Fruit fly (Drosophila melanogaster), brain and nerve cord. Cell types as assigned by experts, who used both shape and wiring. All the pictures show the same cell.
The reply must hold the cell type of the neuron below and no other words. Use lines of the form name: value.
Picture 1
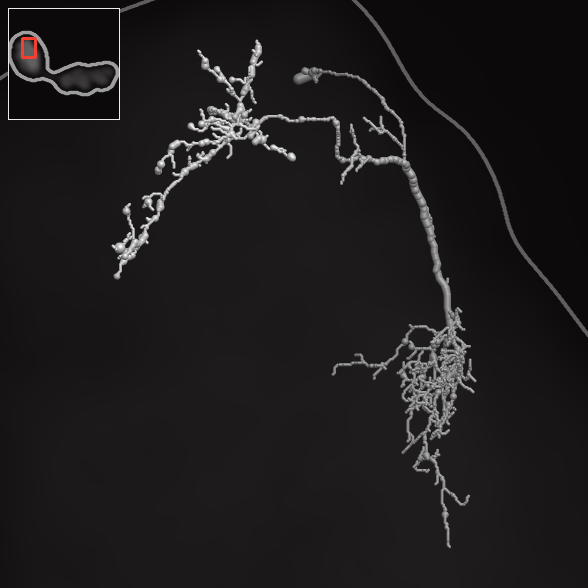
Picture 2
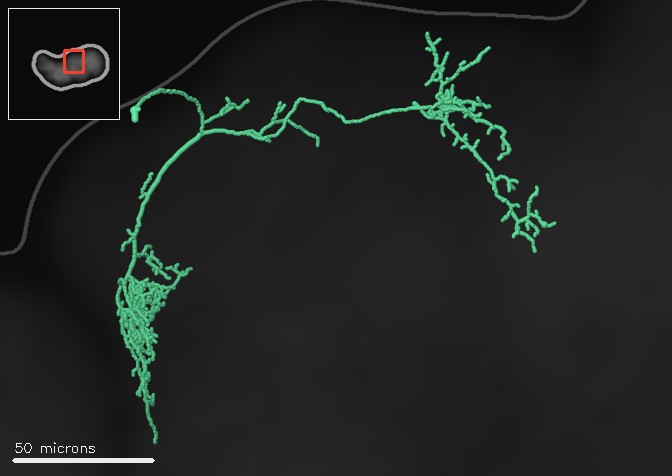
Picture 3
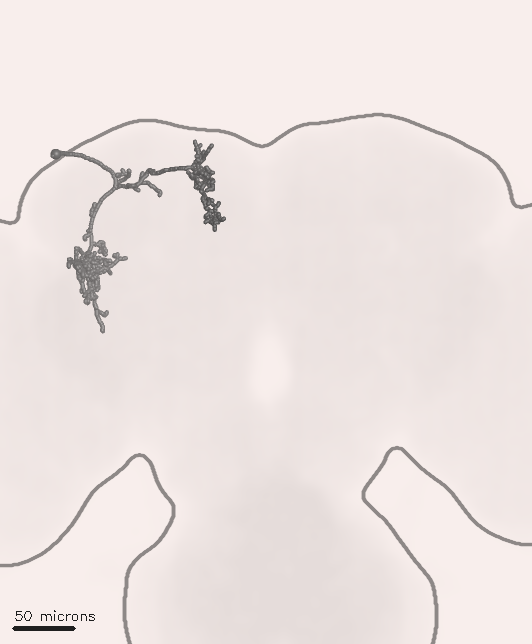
cell type: PLP121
